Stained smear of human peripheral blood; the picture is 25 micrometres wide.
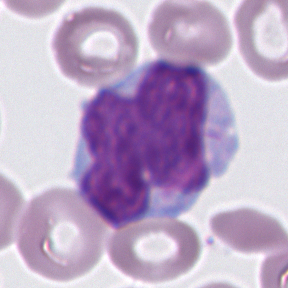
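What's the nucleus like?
Irregular and folded, with a notch cutting in from the top, and it fills about 70% of the cell's area.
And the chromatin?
Fine, lacy and strand-like rather than dense clumps.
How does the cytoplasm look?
Pale grey-blue, with its widest band on the right side of the cell.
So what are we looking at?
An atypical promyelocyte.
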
